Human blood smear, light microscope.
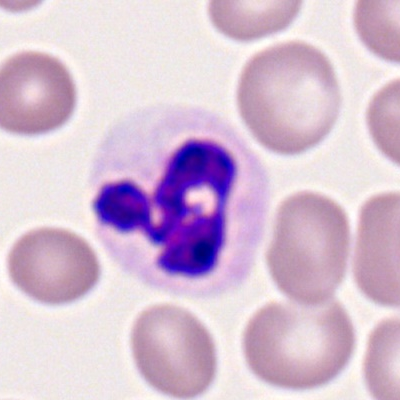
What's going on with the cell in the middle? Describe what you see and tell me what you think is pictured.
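Separate lobes, joined to one another by thin strands, make up the nucleus of this cell. Its chromatin is dark purple and coarsely clumped. The cytoplasm is pale pinkish-lilac. Among the nuclear lobes, near the centre of the cell, lies a small pale round gap. The cell is a segmented neutrophil.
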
